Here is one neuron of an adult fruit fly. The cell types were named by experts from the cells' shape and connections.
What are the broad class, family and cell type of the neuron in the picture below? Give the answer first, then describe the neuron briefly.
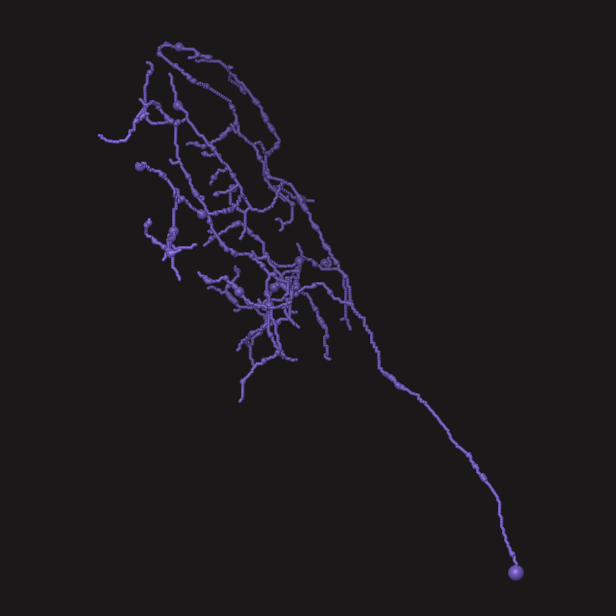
It is an optic-lobe intrinsic neuron. The family is Li. It is of cell type Li18a. Its cell body lies at the lower right of the picture. The picture shows dozens of branch ends.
